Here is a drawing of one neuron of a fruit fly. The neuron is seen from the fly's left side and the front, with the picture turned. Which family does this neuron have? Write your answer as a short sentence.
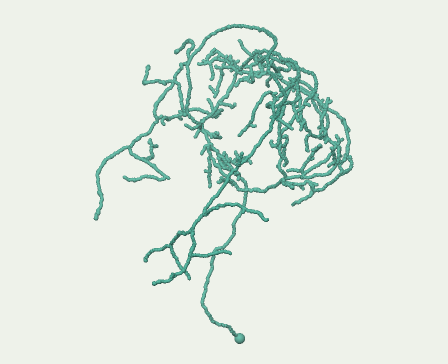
The family is hemilineage DM4_dorsal.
